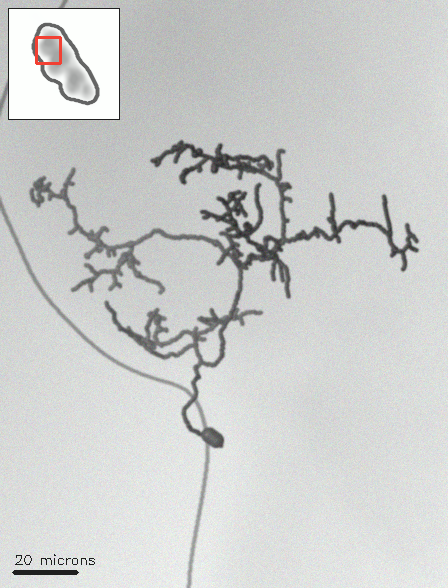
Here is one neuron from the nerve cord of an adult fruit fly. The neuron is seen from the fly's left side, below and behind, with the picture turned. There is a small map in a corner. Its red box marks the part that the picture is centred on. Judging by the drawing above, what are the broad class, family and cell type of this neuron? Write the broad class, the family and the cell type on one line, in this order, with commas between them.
nerve-cord intrinsic neuron, hemilineage 21A, IN21A096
